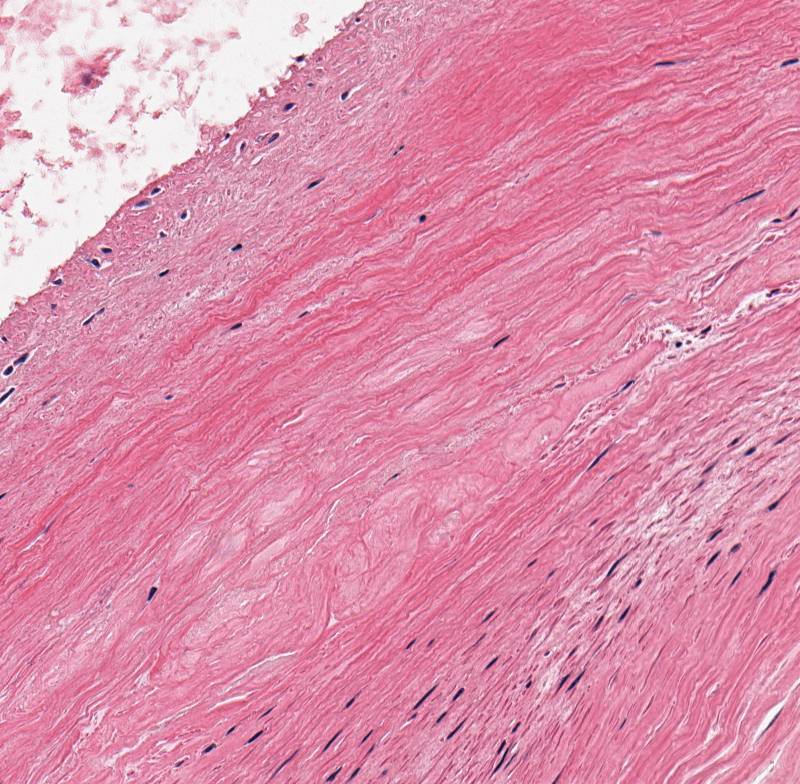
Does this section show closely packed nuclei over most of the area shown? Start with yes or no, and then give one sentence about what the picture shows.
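No. Nuclei are sparse through the upper and middle parts of the fibrous tissue.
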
